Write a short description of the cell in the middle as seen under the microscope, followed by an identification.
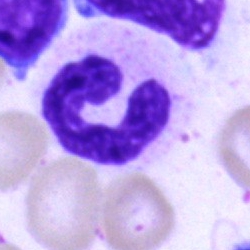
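Roughly round cell. Single unsegmented nuclear band, curved into a C with its opening toward the upper right. Nucleoli not seen. Name: band neutrophil.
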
